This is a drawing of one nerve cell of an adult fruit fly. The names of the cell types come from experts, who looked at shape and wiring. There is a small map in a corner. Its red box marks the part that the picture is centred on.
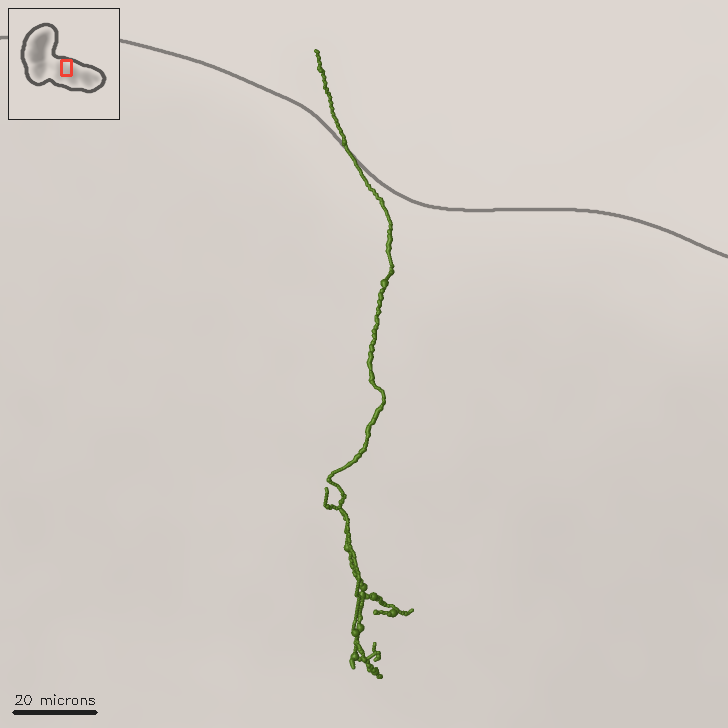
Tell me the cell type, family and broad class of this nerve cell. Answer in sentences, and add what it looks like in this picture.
The cell type is WG1. Its family is called class gustatory. This is a sensory neuron entering the nerve cord. The drawing shows no cell body. From top to bottom in the picture it spans about 150 microns. It has a dozen or fewer branch ends.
